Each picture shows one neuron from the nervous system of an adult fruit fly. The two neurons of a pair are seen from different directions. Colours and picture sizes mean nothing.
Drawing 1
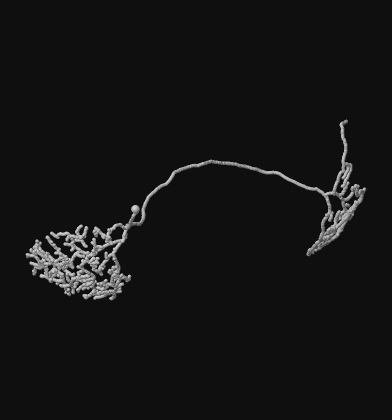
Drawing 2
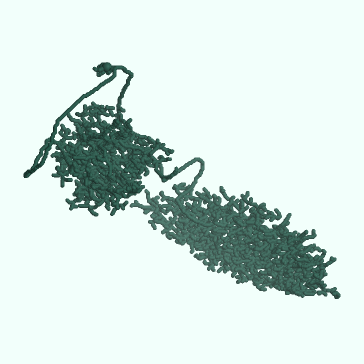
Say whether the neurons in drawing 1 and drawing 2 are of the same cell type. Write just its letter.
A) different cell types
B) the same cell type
A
